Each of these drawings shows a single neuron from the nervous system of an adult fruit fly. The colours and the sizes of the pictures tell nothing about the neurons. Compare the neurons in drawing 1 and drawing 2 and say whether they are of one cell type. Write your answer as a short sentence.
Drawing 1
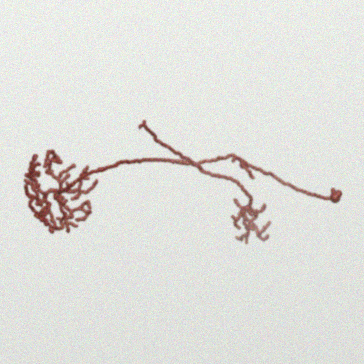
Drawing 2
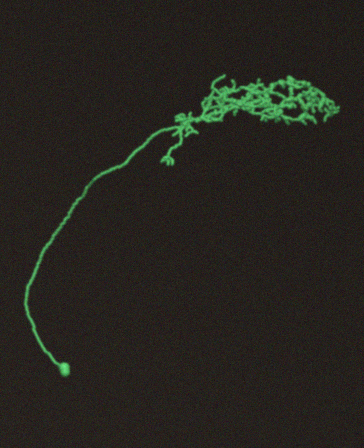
They are of different cell types.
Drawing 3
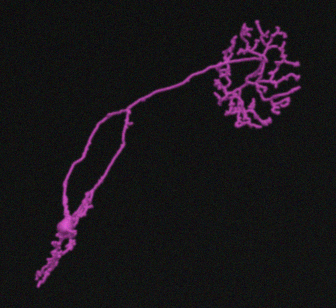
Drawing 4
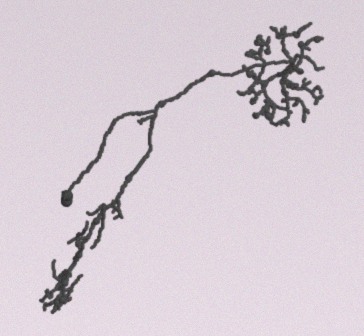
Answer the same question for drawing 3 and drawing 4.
They are of the same cell type.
